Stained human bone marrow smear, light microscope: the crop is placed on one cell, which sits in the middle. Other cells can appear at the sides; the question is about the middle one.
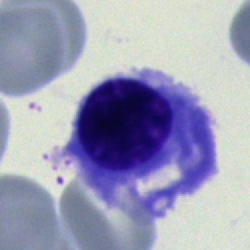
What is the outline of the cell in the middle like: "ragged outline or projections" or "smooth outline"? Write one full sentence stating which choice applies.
This cell has a rough outline rather than a smooth one.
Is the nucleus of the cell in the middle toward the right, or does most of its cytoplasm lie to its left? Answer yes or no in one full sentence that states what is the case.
No, the cell holds its nucleus toward the left.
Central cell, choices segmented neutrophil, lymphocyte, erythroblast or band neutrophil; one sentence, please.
The cell occupying the middle of the crop is an erythroblast.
